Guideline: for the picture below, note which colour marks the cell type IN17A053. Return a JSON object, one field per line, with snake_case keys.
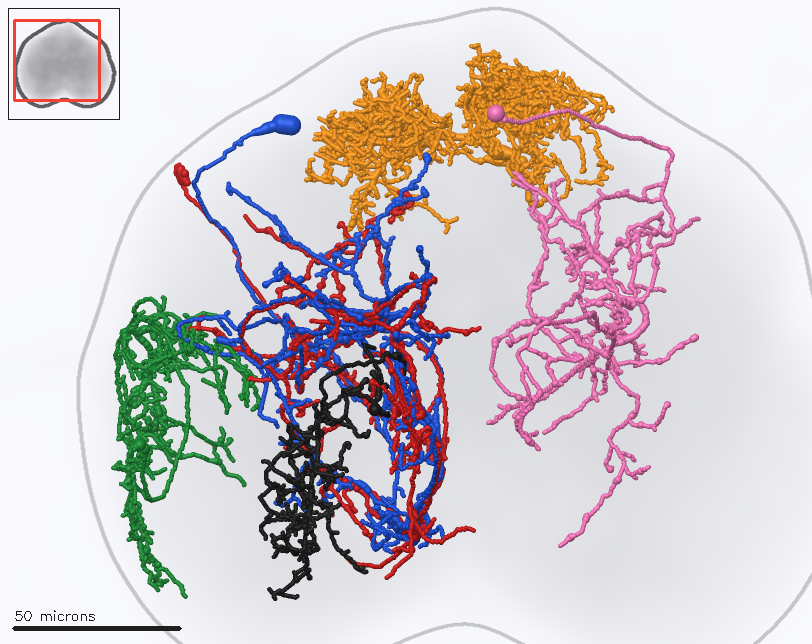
{
 "colour": "red"
}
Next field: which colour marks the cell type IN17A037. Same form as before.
{
 "colour": "blue"
}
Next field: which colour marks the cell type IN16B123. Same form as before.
{
 "colour": "black"
}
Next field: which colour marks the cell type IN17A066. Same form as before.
{
 "colour": "pink"
}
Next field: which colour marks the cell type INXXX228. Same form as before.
{
 "colour": "orange"
}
